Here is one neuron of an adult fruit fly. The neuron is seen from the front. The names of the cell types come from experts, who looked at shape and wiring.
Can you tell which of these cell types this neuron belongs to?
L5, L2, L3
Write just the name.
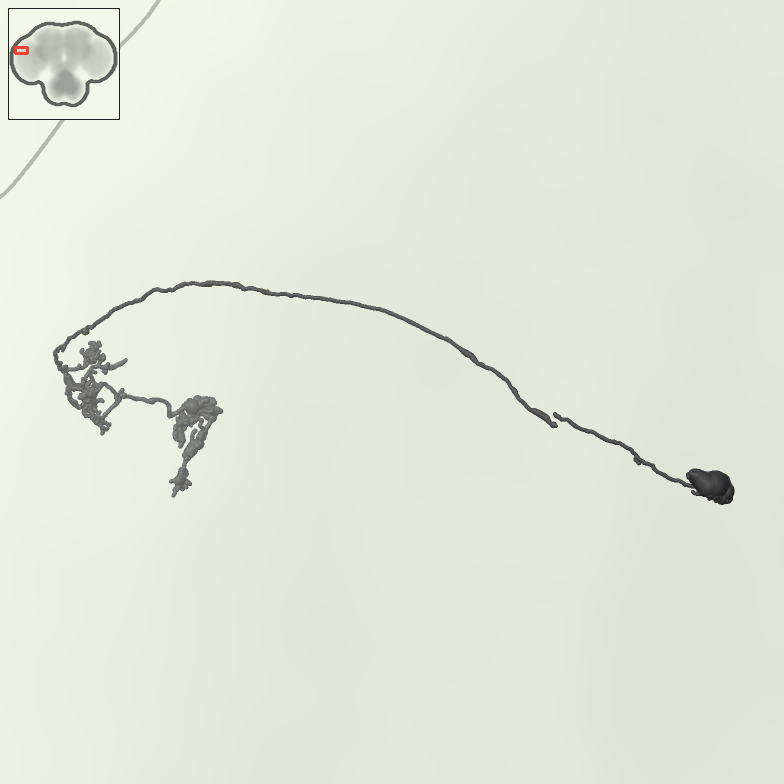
L5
